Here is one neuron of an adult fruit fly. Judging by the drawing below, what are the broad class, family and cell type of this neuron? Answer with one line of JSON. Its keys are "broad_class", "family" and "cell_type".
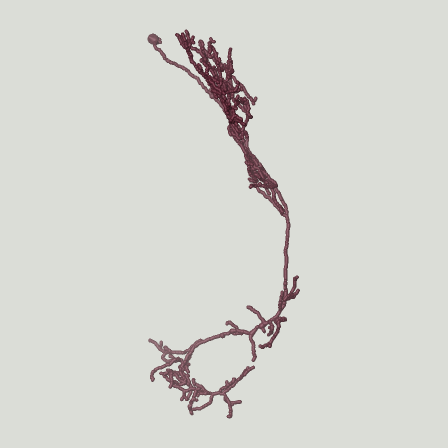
{"broad_class": "visual projection neuron", "family": "LoVP", "cell_type": "LoVP64"}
